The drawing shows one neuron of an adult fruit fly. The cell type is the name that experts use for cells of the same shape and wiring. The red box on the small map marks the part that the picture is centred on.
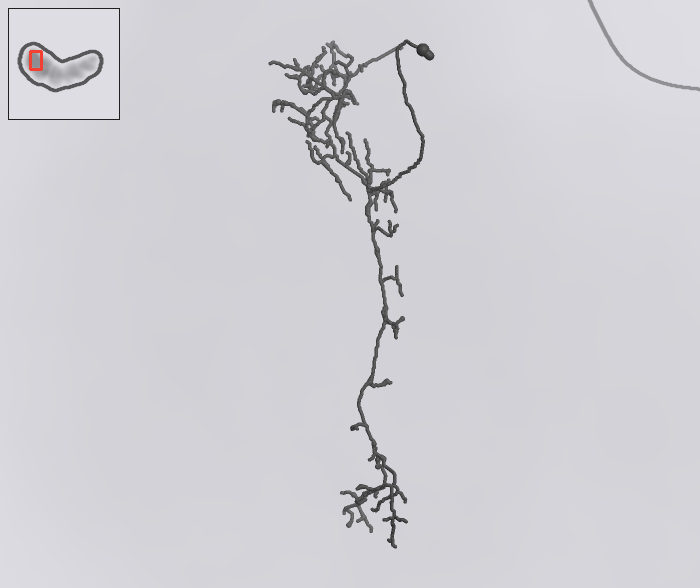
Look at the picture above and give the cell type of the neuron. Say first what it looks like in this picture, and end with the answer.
Its cell body lies at the top of the picture. The picture shows dozens of branch ends. Its broad class is central-brain intrinsic neuron. The cell type is WEDPN6A.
